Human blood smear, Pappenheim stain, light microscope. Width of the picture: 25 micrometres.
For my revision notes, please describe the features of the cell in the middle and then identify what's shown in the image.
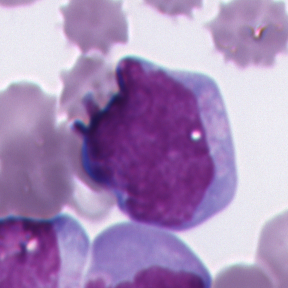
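Most of this cell is nucleus, about 15 by 11 micrometres, sitting toward the left. Its upper-left border is irregular and notched. The cytoplasm is just a pale greyish-blue rim, mostly along the right and lower sides. On the right, the cell's border is smooth and gently rounded. It's a myeloblast.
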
